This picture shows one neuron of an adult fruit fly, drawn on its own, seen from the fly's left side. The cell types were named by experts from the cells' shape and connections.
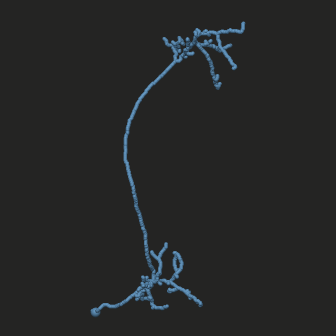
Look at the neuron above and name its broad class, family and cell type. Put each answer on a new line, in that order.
central-brain intrinsic neuron
hemilineage FLAa2
SMP735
